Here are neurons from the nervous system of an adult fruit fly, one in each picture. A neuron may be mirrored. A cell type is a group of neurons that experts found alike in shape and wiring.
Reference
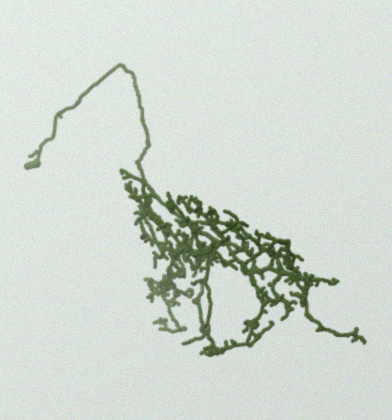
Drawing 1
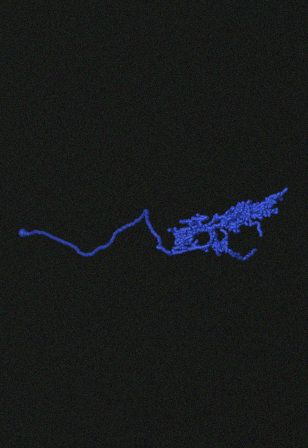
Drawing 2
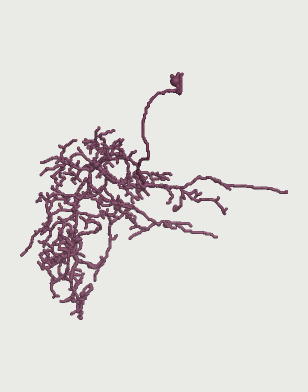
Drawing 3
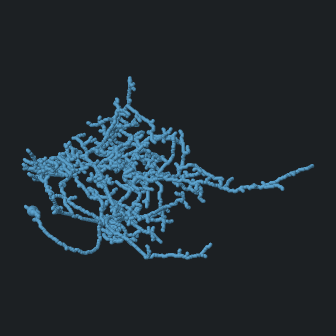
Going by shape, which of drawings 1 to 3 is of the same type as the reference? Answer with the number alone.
2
